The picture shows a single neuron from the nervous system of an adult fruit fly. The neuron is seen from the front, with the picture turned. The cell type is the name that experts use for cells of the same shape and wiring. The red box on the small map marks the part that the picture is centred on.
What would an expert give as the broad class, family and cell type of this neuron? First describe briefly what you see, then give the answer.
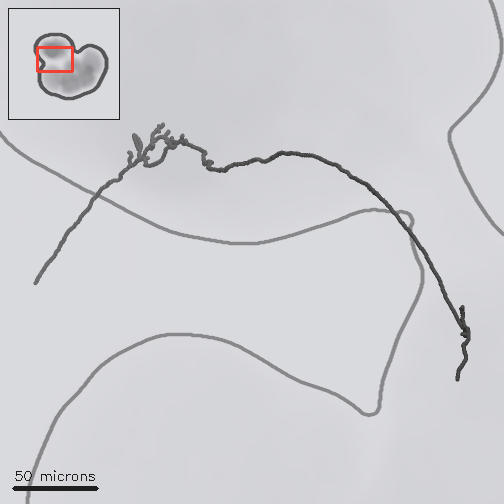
From left to right in the picture it spans about 250 microns. In this view it is wider than it is tall. This is a sensory neuron ascending to the brain. The name of its family is class mechanosensory proprioceptive. Its cell type is SApp.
